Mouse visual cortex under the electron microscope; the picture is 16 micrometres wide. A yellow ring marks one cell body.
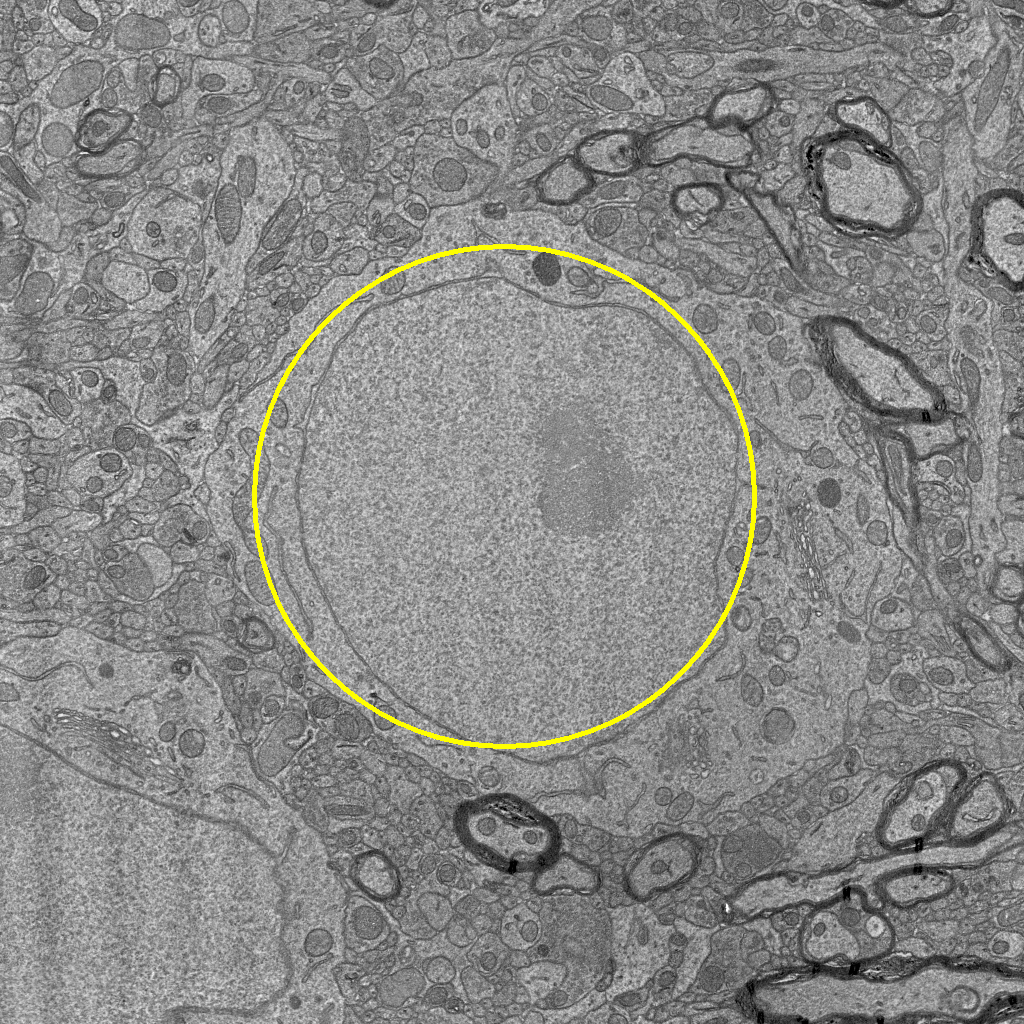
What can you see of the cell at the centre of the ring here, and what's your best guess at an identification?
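You get the whole nucleus here: it's round and fills almost all of the ring. The envelope runs smoothly with no deep infoldings, and the chromatin is finely dispersed, without a thick dark band along the envelope. Just above the nucleus, one dark round body sits in the cytoplasm. So this one's an excitatory neuron.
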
